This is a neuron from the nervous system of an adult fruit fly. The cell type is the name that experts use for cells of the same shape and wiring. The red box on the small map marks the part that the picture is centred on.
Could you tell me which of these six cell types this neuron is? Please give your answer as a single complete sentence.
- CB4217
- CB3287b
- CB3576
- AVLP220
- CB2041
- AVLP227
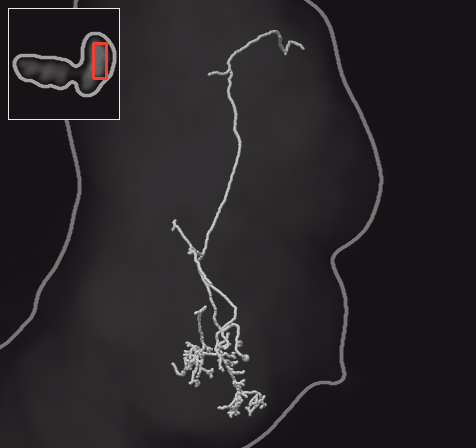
The neuron here falls under cell type CB2041.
